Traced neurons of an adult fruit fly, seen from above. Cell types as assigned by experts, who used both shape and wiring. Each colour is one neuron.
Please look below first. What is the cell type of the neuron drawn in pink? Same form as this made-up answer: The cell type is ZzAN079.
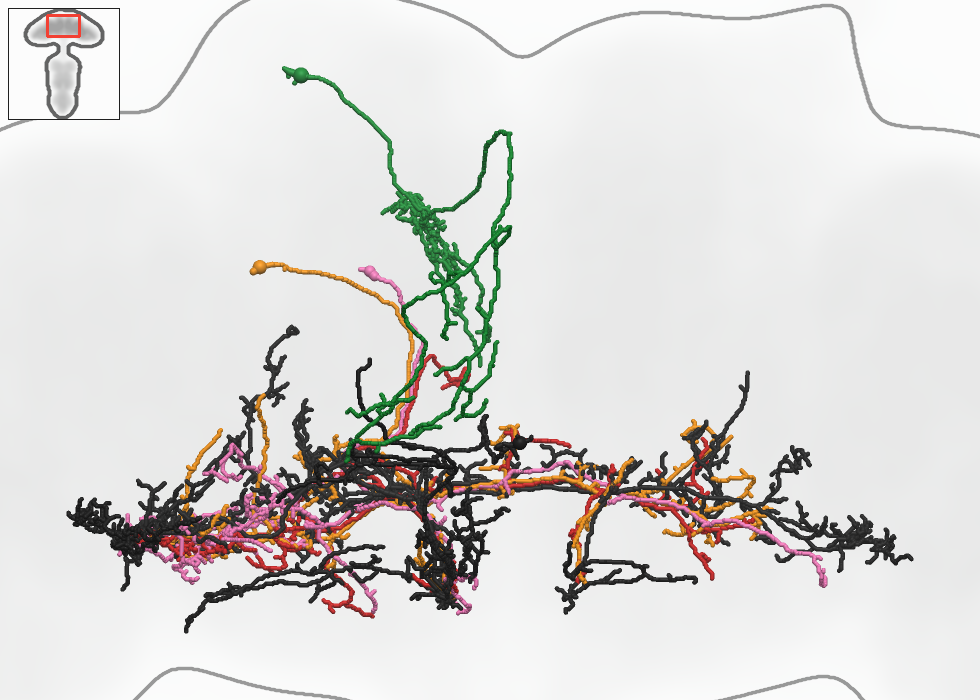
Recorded: The cell type is CB2859.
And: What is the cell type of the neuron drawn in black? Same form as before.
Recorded: The cell type is ATL030.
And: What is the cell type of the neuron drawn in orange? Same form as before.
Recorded: The cell type is AMMC001.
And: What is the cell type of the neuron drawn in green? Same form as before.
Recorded: The cell type is PRW066.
